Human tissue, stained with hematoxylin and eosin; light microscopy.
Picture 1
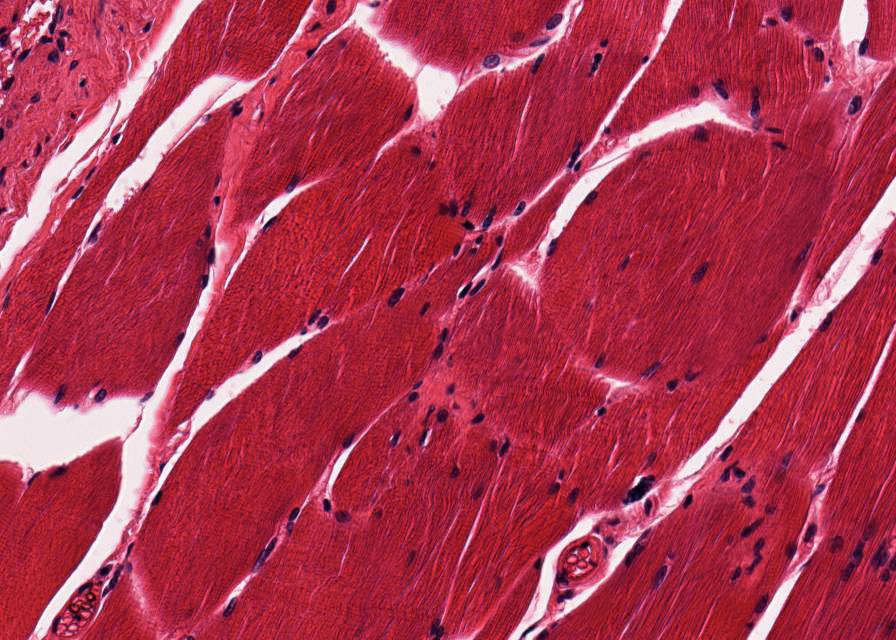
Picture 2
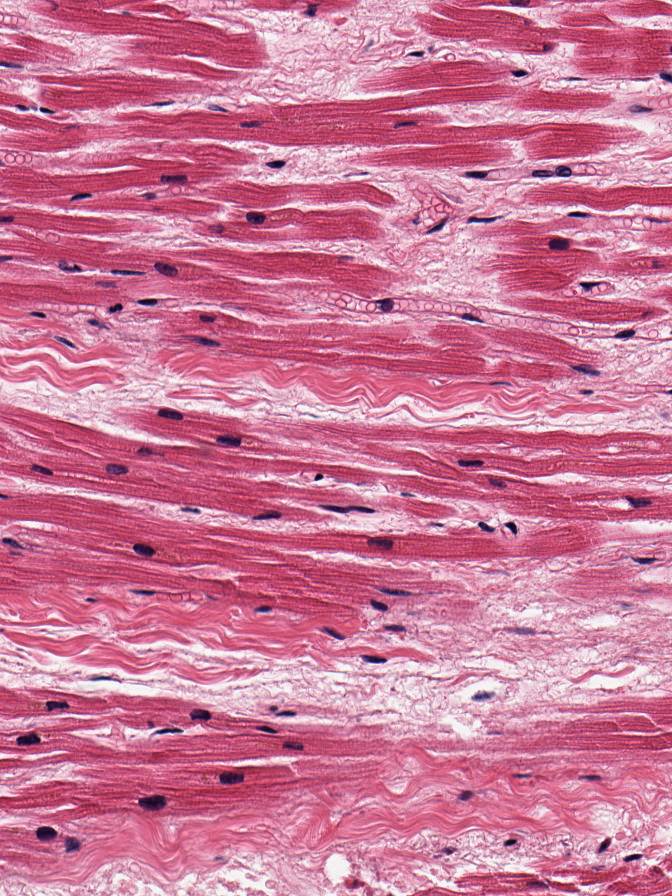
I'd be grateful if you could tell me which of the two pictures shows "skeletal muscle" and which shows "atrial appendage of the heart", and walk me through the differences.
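So the first one's skeletal muscle and the second's the atrial appendage of the heart. In picture 1 you can make out fine transverse cross-striations in deep red-pink cytoplasm, and the dark, elongated nuclei sit at the fibre edges, not in the middle. Top left there's some paler, looser connective tissue with scattered nuclei. In picture 2 the fibres run roughly horizontally, cut along their length, and they branch and merge with their neighbours instead of staying separate parallel cylinders. Each fibre has single oval nuclei sitting centrally in the eosinophilic cytoplasm, and some bands, in the left middle and lower down, have a wavy outline.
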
